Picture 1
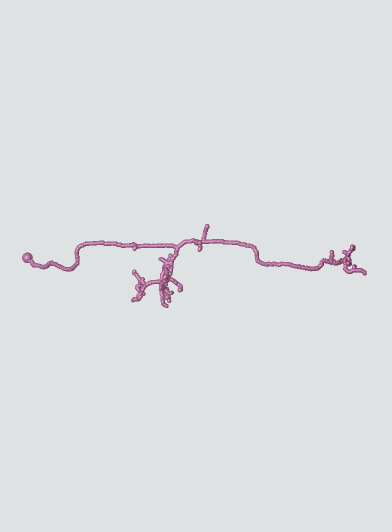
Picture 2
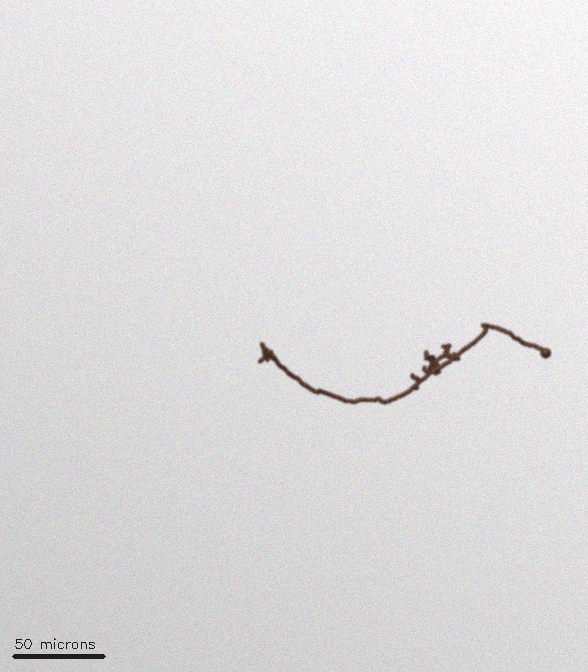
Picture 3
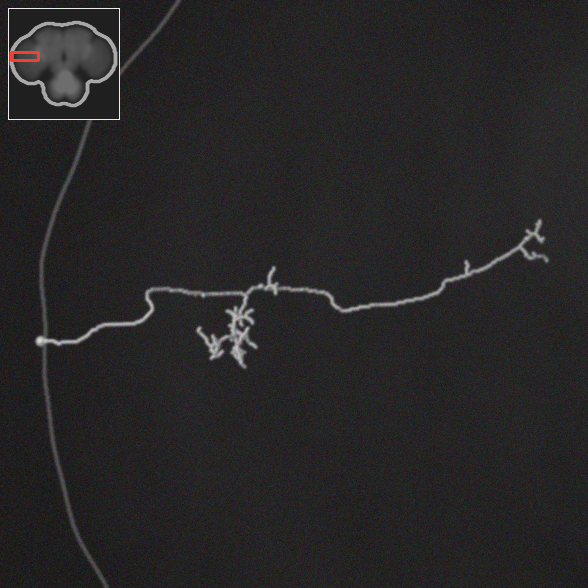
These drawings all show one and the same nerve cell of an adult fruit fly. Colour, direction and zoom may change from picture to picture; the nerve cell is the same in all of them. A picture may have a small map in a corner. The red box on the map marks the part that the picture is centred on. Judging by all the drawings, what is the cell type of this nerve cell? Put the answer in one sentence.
The cell type is Tm5b.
